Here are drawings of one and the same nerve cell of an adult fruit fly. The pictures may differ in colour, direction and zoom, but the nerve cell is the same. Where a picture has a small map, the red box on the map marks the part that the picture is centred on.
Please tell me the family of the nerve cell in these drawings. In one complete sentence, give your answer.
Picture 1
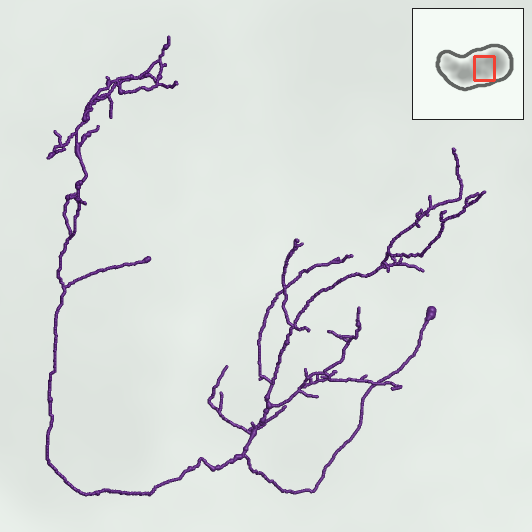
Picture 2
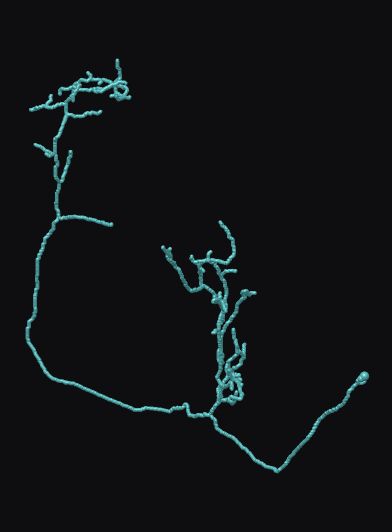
As for family, the nerve cell falls under hemilineage LB19.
